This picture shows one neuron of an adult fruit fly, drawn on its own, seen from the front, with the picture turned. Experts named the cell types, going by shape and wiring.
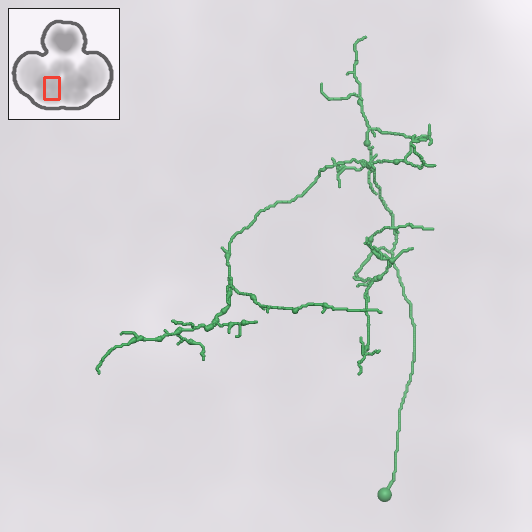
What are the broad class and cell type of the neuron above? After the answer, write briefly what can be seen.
This is a central-brain intrinsic neuron. It is of cell type CB2869. Its cell body lies at the lower right of the picture. Dozens of branch ends can be seen.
